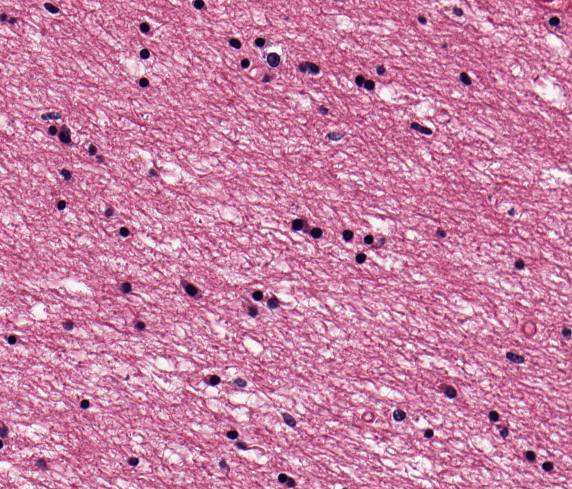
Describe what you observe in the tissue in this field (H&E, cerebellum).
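Fine fibres run roughly parallel from upper left toward lower right. Most cells show only as small, round, densely dark nuclei, evenly scattered. Some form short rows of two to four along the fibres, as in the centre. A few are elongated, one near the top centre.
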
